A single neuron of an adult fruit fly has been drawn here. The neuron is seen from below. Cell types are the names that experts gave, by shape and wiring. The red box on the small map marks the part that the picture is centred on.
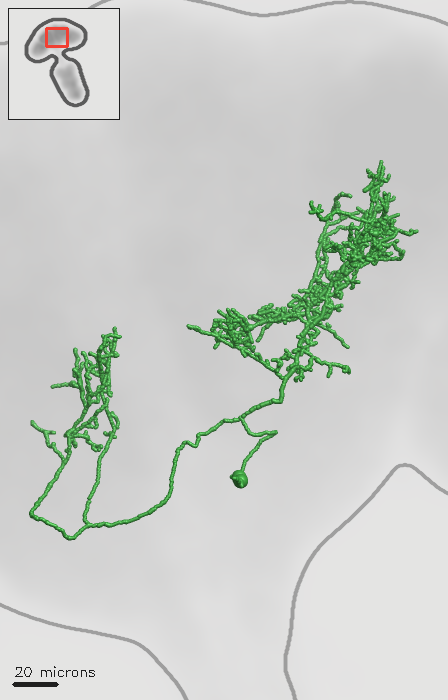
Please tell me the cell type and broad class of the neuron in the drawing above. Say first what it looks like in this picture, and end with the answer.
It is in the brain and does not reach the nerve cord. From left to right in the picture it spans about 180 microns. Dozens of branch ends can be seen. Its cell type is IB065. Its broad class is central-brain intrinsic neuron.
